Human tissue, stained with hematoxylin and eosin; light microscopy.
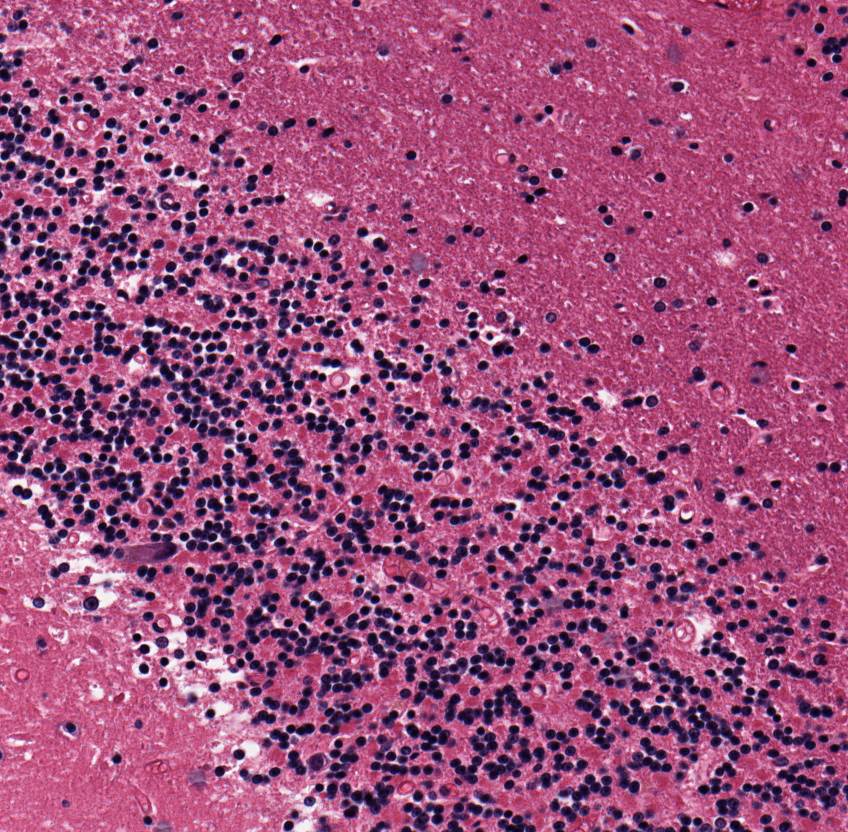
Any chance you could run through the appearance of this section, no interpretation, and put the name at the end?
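First, a broad band of densely packed dark nuclei crosses diagonally, upper left toward lower right. Second, those nuclei are small, round and darkly stained, with very little visible cytoplasm. Third, small pink nucleus-free patches lie scattered between their clusters. Fourth, a pink zone with sparse nuclei fills the lower left corner beyond the band. This is cerebellum.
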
